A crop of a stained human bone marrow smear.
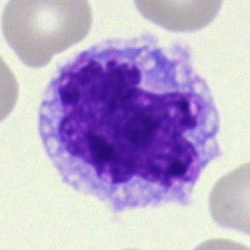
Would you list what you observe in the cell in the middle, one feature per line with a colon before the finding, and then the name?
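Shape: roughly round, with a slightly bumpy, uneven edge
Chromatin: dark purple, gathered into clumped patches
Nucleoli: none seen
Vacuoles: many small clear ones in the cytoplasm, especially near the cell's edge
Cell type: monocyte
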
